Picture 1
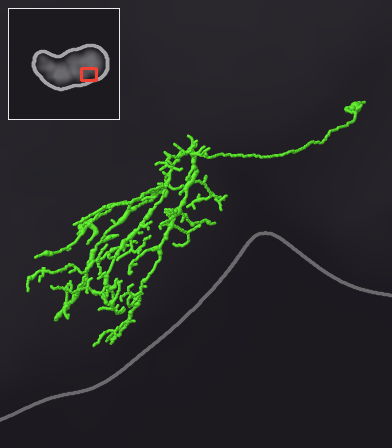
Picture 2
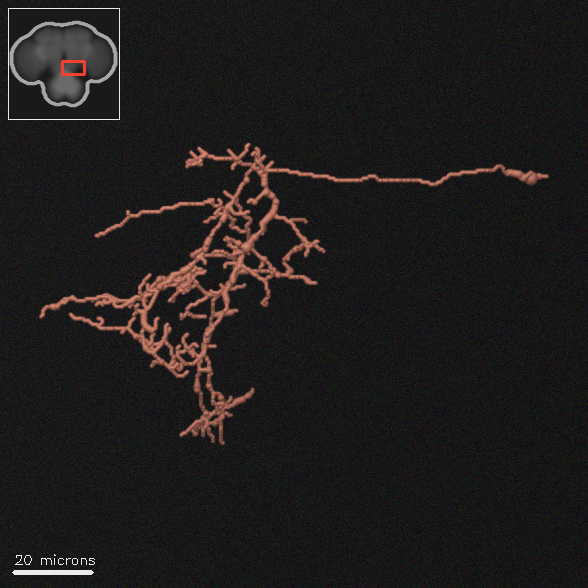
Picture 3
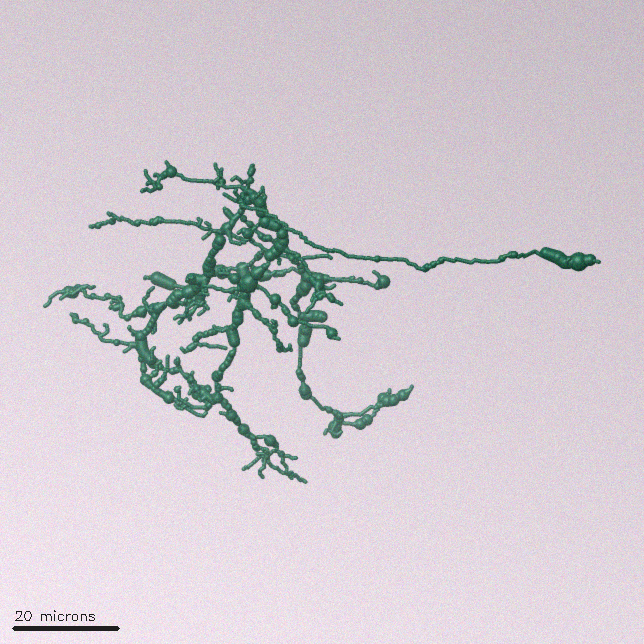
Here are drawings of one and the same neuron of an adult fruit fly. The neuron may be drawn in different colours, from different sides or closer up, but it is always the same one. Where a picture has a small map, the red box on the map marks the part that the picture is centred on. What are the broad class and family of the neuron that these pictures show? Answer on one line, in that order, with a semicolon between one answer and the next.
central-brain intrinsic neuron; hemilineage TRdl_b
